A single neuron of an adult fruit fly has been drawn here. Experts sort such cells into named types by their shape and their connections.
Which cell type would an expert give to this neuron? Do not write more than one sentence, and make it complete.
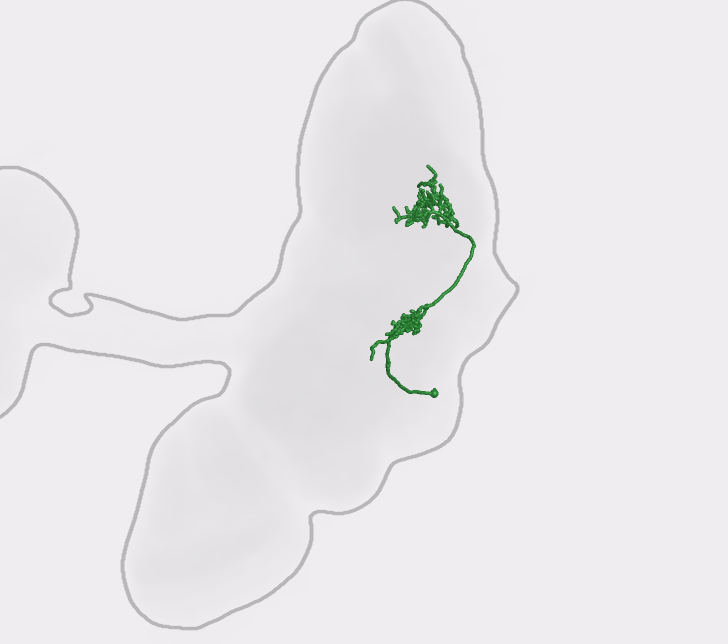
This particular neuron has the cell type mAL_m3c.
